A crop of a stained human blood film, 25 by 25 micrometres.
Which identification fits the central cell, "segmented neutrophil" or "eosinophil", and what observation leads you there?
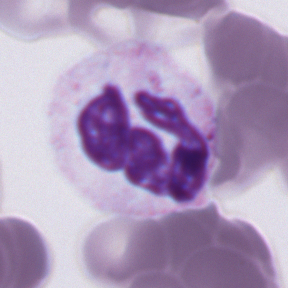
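This is a segmented neutrophil. What decides it is the granules: those scattered through its cytoplasm are fine and pinkish-lilac, not large and orange-red.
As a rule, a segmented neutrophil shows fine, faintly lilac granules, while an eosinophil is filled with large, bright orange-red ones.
Beyond that, the outline is round and smooth, the chromatin dark purple and coarsely clumped, and the cytoplasm abundant and pale pink.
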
